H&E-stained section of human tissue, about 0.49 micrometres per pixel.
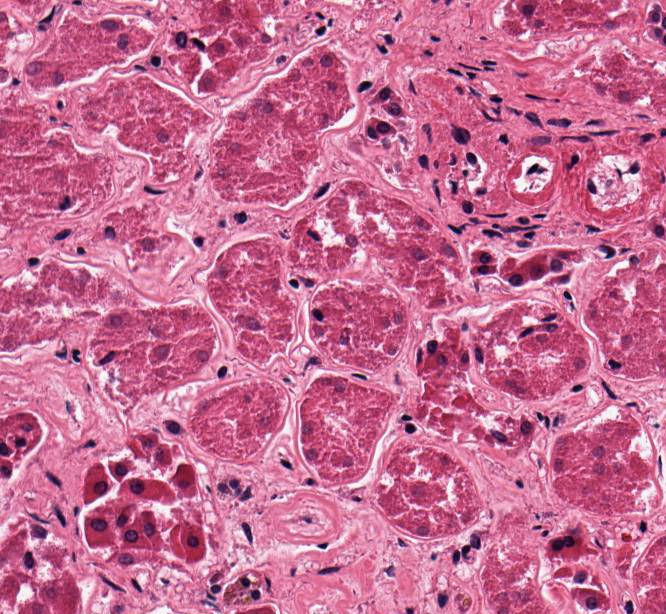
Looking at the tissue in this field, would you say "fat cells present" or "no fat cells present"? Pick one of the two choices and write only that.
No fat cells present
